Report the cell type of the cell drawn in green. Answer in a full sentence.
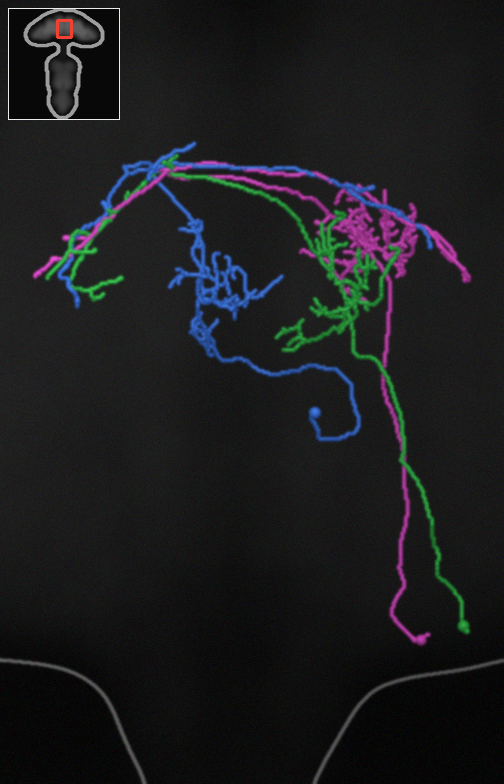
The cell type is FS3_c.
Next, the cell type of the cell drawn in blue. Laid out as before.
The cell type is FS3_b.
